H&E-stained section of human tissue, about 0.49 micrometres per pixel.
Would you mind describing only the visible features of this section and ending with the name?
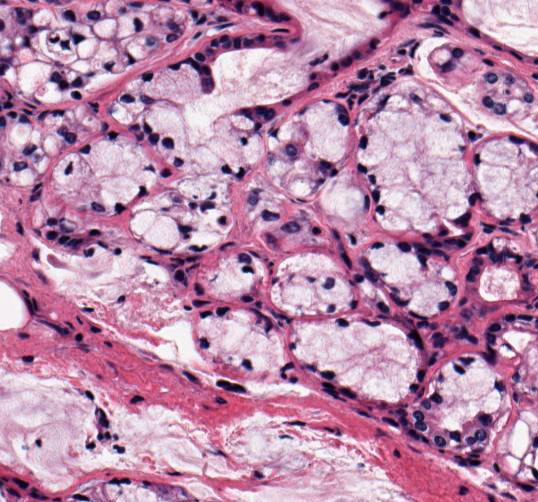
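Notice how rounded glandular acini pack into lobules filling the upper and central field. Their cells have abundant pale, bubbly, grey-white cytoplasm, with small dark nuclei flattened against each acinus's outer edge. Pink fibrous septa between acini hold dark spindle-shaped nuclei. This is minor salivary gland.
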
